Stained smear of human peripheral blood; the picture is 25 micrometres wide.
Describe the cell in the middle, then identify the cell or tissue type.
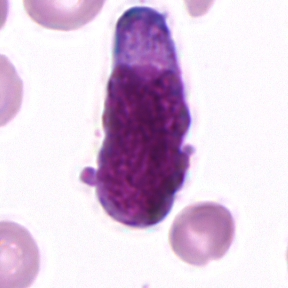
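Elongated in shape, the cell has its long axis running up and down. Its nucleus occupies nearly the entire cell, so cytoplasm remains only as a small cap at the upper end. That cytoplasm is pale, with a faint bluish edge. Near the lower end, a small round bleb protrudes from the left side. The cell is an atypical promyelocyte.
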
